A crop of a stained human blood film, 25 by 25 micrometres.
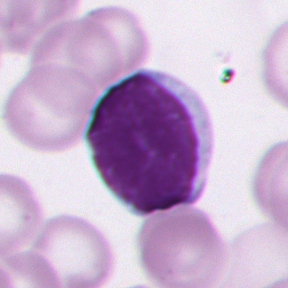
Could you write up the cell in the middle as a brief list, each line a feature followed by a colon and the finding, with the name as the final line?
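Chromatin: dense, deep purple throughout the nucleus
Nucleoli: none made out
Nucleus: a single mass, without lobes
Outline: smooth, no surface projections
Name: typical lymphocyte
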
